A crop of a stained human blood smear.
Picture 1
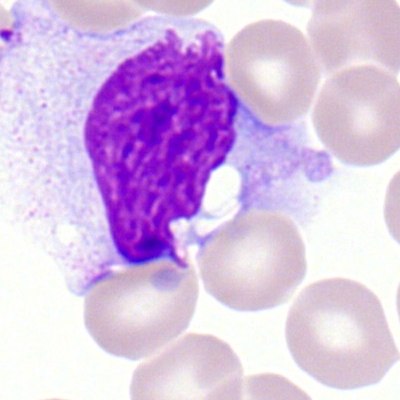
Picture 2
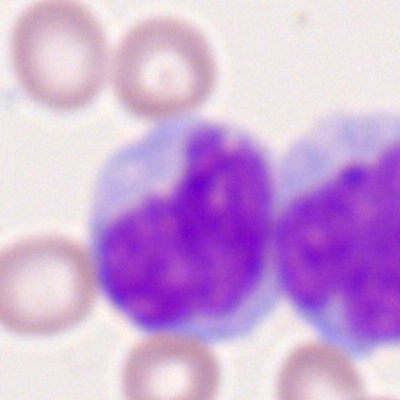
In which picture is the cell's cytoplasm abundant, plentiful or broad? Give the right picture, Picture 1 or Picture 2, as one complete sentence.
There is broad cytoplasm around the nucleus of the cell in picture 1.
